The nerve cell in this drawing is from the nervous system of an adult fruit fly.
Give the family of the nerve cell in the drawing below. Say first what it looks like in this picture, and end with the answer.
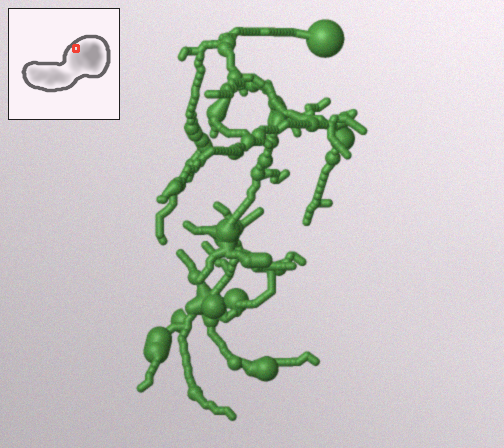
In this view it is taller than it is wide. Its broad class is optic-lobe intrinsic neuron. The family is Mi.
